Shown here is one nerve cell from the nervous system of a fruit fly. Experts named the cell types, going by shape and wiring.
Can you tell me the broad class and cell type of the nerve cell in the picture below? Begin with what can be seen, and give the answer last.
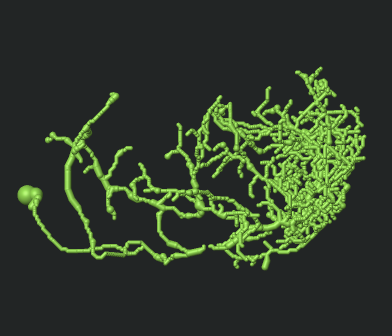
The cell body can be seen on the left of the picture. The picture shows dozens of branch ends. This is a central-brain intrinsic neuron. The cell type is PVLP078.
